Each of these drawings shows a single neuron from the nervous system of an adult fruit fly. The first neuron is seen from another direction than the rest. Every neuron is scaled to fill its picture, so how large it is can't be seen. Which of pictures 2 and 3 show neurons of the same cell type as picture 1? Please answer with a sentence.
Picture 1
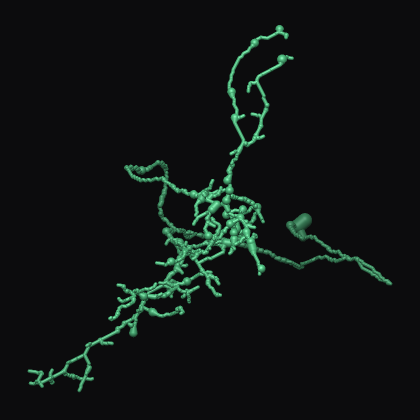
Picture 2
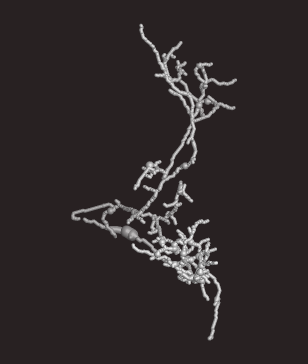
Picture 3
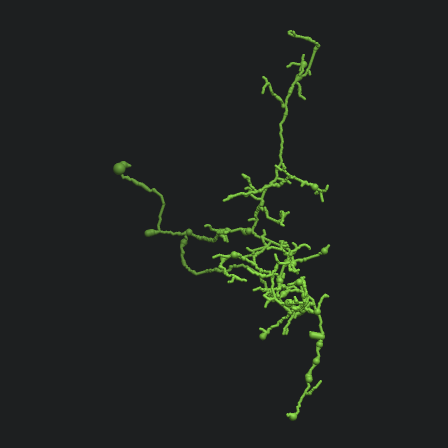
Picture 2 and picture 3 are of the same cell type.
